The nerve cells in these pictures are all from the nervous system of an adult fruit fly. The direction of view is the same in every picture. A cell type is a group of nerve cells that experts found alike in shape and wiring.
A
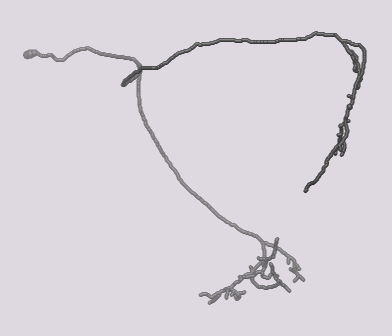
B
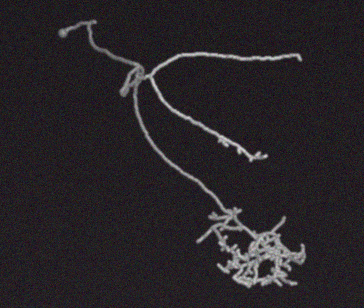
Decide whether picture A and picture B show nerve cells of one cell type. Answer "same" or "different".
different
